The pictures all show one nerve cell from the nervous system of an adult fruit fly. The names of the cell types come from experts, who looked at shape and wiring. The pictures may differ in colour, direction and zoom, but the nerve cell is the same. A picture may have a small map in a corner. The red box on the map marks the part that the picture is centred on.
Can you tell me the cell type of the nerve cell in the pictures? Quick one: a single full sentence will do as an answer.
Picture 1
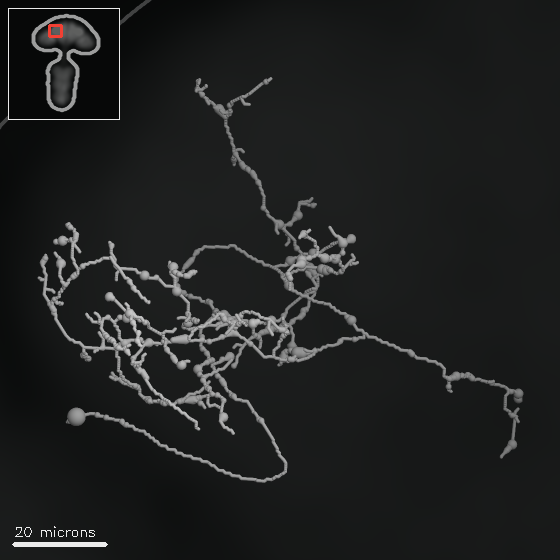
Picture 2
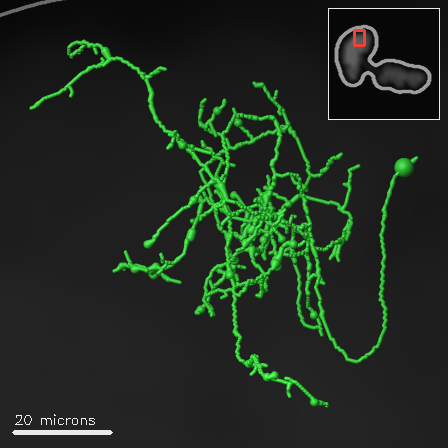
Cell type CB2904 is what this nerve cell is.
